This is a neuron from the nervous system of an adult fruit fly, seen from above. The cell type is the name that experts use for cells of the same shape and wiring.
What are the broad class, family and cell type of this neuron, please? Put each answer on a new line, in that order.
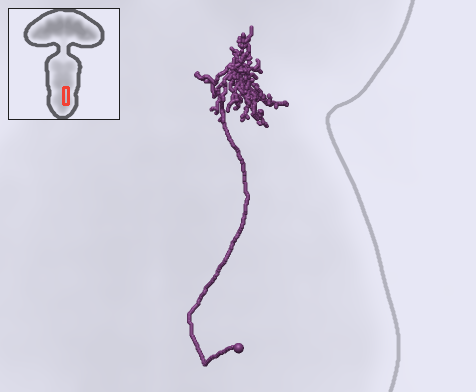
nerve-cord intrinsic neuron
hemilineage 03B
IN03B079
